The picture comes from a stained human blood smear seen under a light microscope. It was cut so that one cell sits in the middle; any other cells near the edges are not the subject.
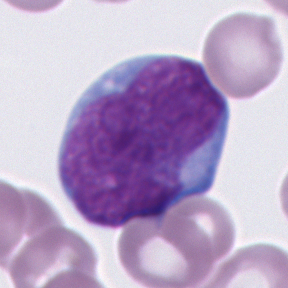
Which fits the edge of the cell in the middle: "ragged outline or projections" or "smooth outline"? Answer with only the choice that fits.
Smooth outline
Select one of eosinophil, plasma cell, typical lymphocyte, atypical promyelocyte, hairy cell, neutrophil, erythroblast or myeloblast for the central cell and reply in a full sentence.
What sits at the centre of this crop is a myeloblast.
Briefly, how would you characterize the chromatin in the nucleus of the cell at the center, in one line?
The nuclear chromatin is fine, showing no coarse aggregates.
